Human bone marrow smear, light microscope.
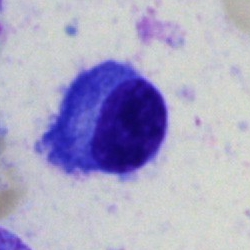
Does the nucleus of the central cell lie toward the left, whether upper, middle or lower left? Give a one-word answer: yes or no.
No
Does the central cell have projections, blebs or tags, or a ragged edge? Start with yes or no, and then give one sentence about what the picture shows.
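Yes. The left margin of the cell is ragged, with small frayed projections.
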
